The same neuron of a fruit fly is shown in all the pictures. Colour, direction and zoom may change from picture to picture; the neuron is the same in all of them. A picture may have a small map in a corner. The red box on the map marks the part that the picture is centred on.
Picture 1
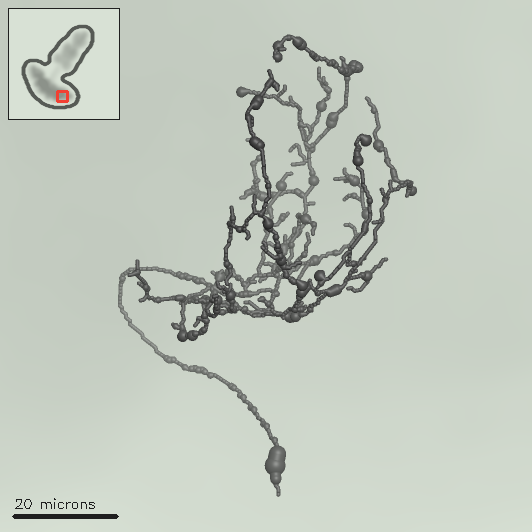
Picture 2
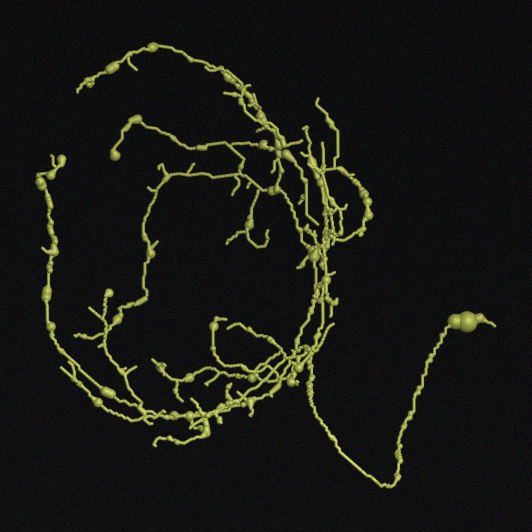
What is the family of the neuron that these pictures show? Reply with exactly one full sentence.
Regarding family, this neuron is hemilineage LHl4_dorsal.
